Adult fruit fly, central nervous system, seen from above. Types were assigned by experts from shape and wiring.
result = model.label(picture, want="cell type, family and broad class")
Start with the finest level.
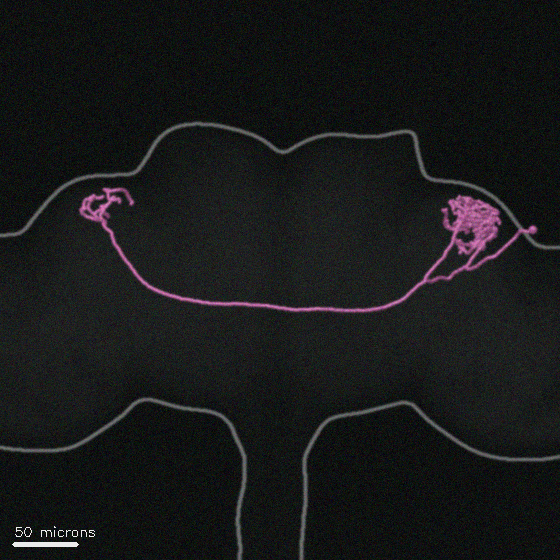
AVLP265; hemilineage VLPl&d1_lateral; central-brain intrinsic neuron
